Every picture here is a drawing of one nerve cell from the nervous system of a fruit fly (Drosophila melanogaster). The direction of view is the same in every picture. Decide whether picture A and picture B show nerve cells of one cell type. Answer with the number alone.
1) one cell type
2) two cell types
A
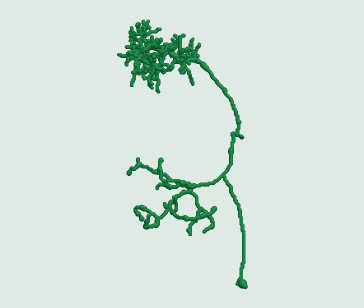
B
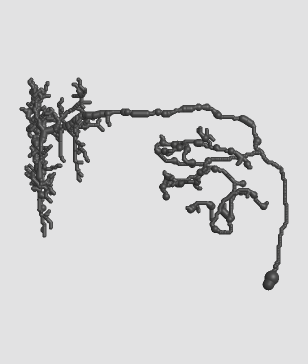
1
